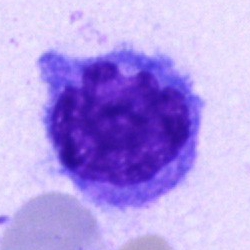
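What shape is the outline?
Roughly round but ragged, with frayed cytoplasmic edges and a small tongue of cytoplasm jutting out at the upper left.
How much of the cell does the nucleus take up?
Most of it; the upper border is notched and uneven, the chromatin dark purple and coarsely clumped.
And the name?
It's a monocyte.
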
